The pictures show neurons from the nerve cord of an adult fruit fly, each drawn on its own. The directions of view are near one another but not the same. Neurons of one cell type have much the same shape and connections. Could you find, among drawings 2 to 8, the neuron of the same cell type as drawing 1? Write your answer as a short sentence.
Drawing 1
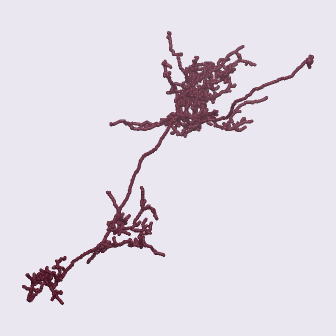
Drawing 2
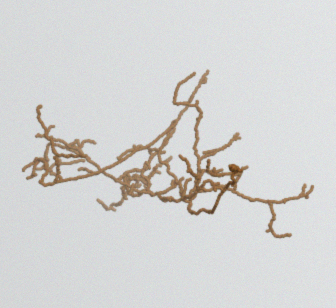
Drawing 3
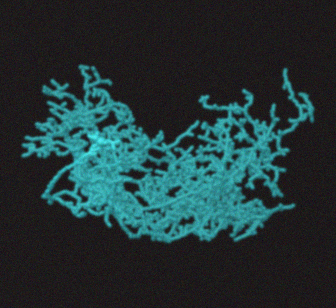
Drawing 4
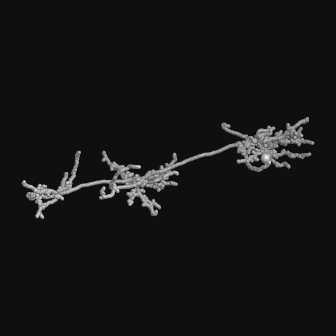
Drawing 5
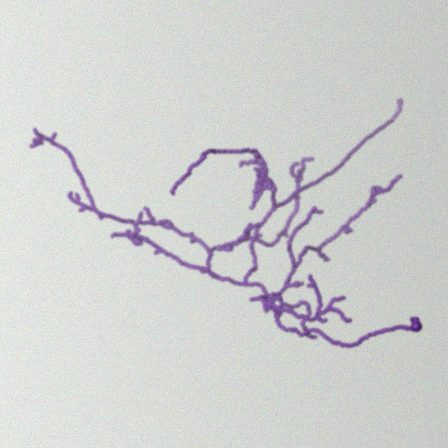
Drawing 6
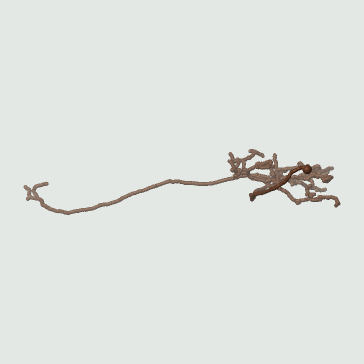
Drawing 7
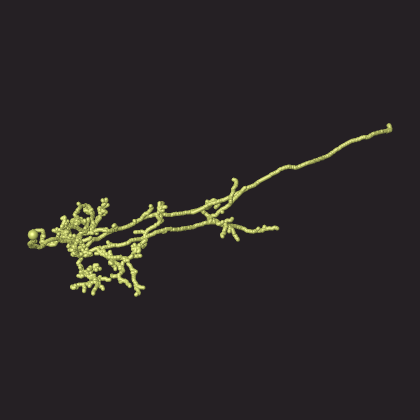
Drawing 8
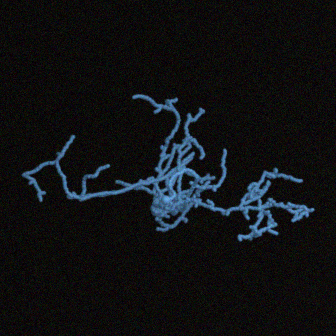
Drawing 4 is of the same cell type.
